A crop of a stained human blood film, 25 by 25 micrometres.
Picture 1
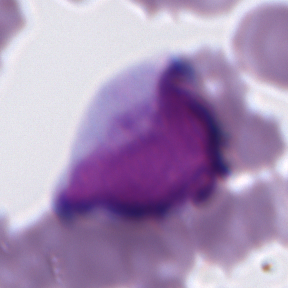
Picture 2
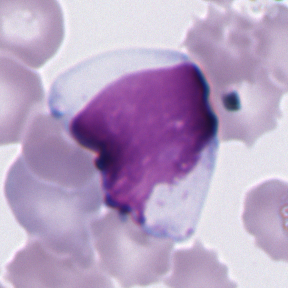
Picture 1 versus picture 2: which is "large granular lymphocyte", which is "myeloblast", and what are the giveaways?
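Of the two, picture 2 holds the large granular lymphocyte and picture 1 the myeloblast. Shared point: both outlines are angular rather than round, the one in picture 1 also irregular. Nucleus placement: in picture 1 it fills the lower and right part of the cell, while in picture 2 it lies against the upper right edge, with its lower left border irregular and notched.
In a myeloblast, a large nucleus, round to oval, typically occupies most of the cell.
Nuclear staining: picture 1 shows fairly even magenta-purple chromatin without coarse dark clumps, and a darker blue-purple rim runs along the right edge of its nucleus. Cytoplasm: in picture 1 it is pale lilac-blue, sits as a cap on the upper left side of the nucleus and holds no distinct granules, while in picture 2 it is very pale, nearly colourless blue-grey, with a few small purple dots at the lower right.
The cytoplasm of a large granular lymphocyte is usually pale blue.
Beside the cell in picture 2, a red cell touching its right side holds a small dark dot.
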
